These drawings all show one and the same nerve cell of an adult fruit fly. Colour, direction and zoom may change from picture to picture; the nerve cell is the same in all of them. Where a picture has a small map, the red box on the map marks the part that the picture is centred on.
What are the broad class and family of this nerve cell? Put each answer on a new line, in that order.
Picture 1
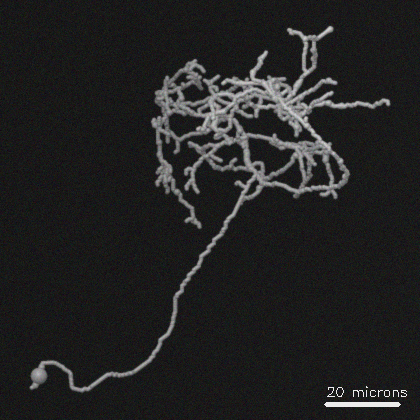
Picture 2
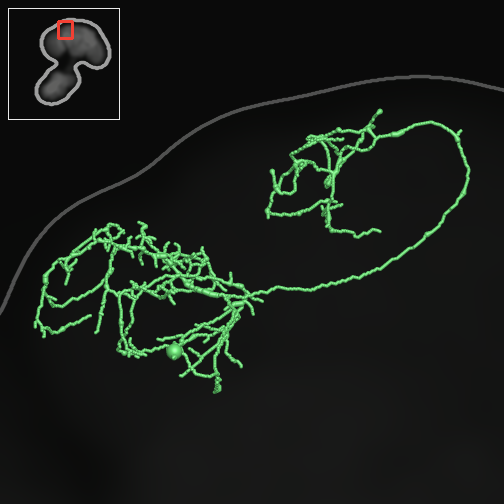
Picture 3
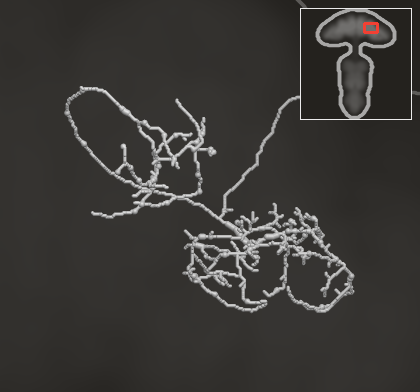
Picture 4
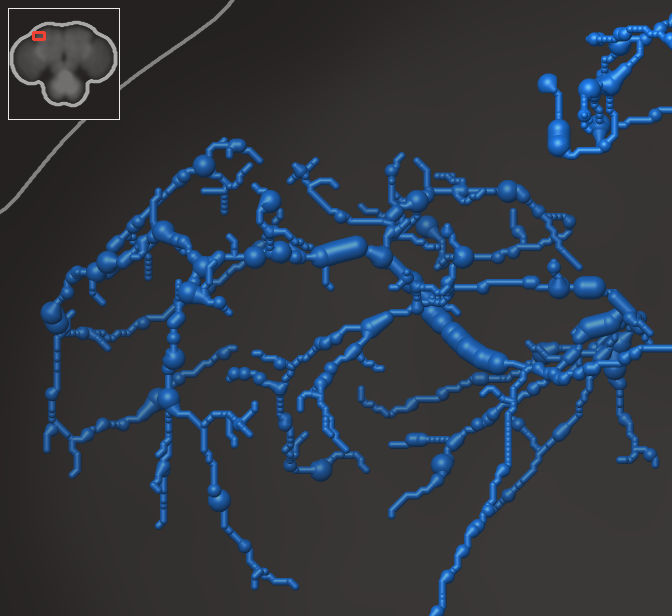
central-brain intrinsic neuron
hemilineage LHa1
